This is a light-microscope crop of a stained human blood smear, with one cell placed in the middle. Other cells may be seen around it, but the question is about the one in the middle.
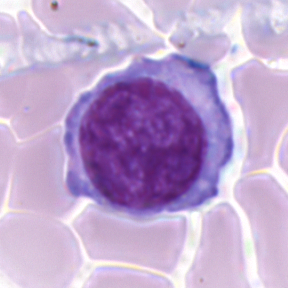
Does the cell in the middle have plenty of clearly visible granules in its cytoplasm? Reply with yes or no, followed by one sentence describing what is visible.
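No. No distinct granules are seen in the cytoplasm.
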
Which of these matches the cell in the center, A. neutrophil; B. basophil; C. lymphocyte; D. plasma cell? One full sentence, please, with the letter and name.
The central cell is a plasma cell, which makes option D the right answer.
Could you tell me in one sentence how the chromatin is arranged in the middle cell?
What stands out is fine chromatin lacking any coarse clumps.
